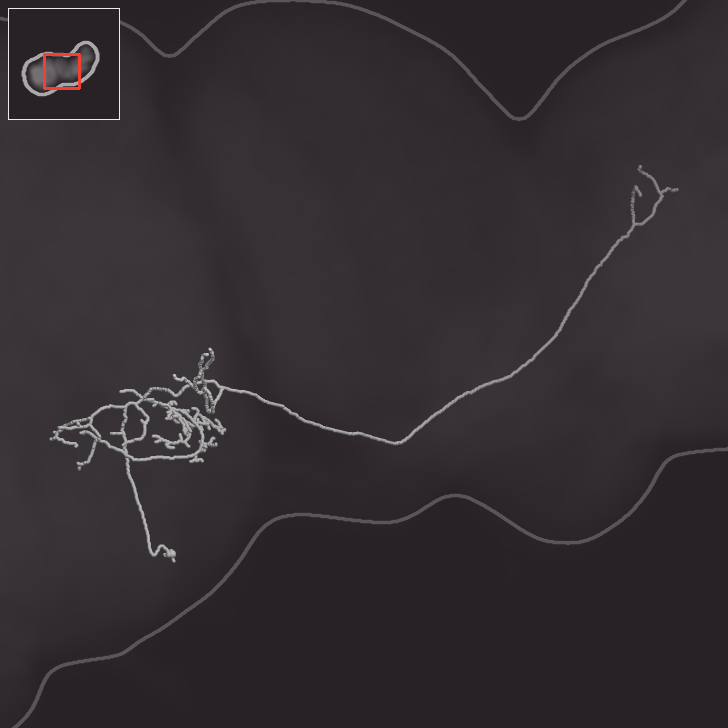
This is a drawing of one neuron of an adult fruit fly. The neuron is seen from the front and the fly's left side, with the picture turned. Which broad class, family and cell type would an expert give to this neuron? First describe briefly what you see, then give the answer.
Its cell body lies at the lower left of the picture. In this view it is wider than it is tall. This is a descending neuron. The family is hemilineage LB6. It is of cell type DNge179.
